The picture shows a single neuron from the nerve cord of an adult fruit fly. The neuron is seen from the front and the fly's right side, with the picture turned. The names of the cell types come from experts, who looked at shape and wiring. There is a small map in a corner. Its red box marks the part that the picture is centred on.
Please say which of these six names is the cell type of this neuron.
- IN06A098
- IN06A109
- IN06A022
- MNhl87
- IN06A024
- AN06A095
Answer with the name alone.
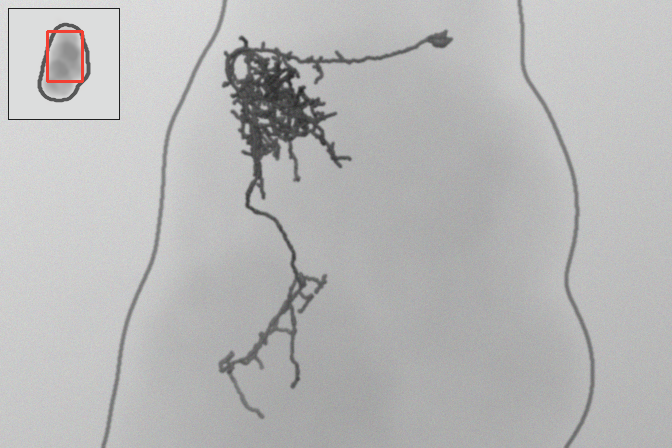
IN06A024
